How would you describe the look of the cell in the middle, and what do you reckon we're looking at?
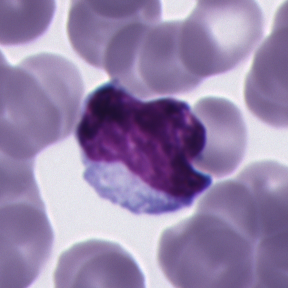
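The nucleus occupies the upper part of the cell and most of its area; its outline is irregular, with a deep notch on the right side. The cytoplasm is pale greyish blue, and the cell outline is uneven rather than smoothly round. This is a typical lymphocyte.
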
